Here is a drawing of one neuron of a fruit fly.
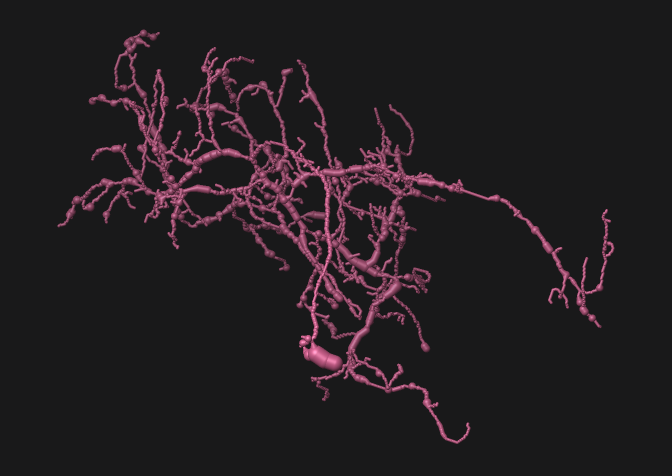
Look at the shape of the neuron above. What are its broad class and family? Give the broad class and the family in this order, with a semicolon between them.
nerve-cord intrinsic neuron; hemilineage 12B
